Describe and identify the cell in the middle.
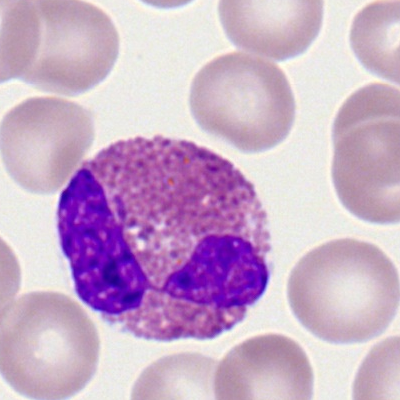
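The cell has a round, smooth outline. Its nucleus is divided into two separate lobes lying on opposite sides of the cell, one at the left and one at the lower right. Pinkish granular cytoplasm fills most of the cell. This is an eosinophil.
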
